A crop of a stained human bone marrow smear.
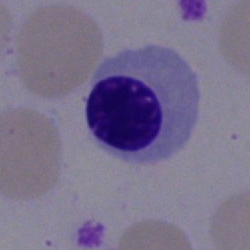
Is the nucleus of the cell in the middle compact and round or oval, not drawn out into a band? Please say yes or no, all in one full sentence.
Yes, its nucleus is a round or oval mass rather than a curved band.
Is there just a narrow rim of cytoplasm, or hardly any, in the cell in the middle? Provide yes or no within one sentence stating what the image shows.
No, in this cell the cytoplasm is abundant.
